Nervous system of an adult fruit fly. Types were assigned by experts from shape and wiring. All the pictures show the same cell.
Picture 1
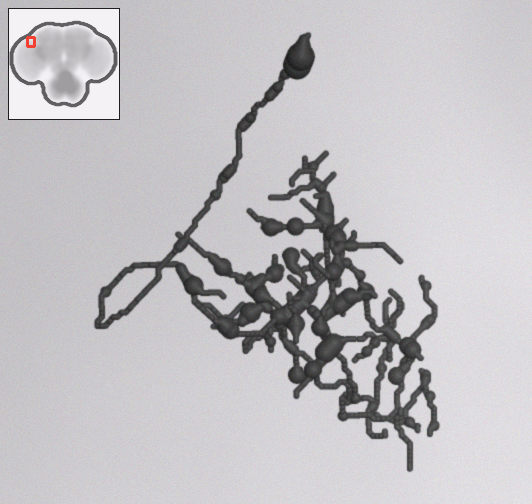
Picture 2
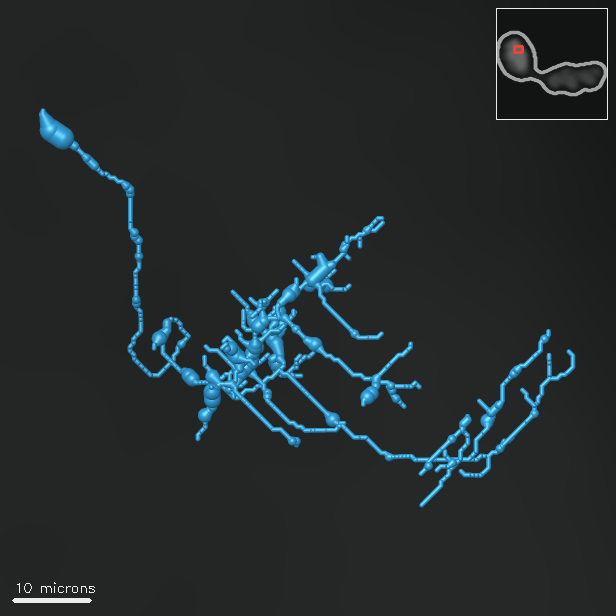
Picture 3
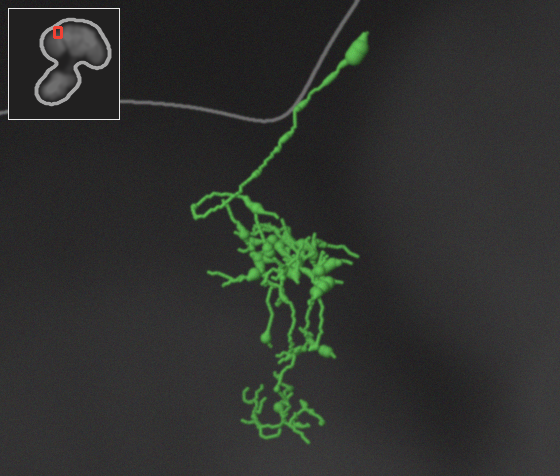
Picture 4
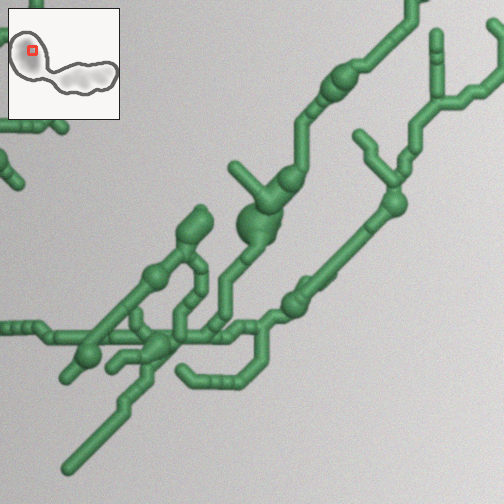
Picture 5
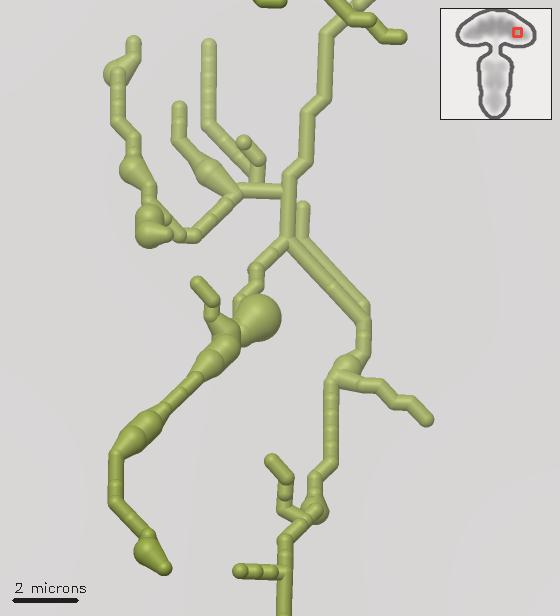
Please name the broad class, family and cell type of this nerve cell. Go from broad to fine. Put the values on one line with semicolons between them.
optic-lobe intrinsic neuron; Mi; Mi10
